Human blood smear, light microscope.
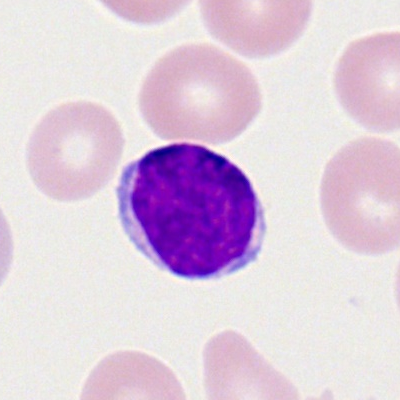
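Lymphocyte in a stained blood smear. The central cell has a round to slightly oval outline with a smooth edge. Its chromatin is dark purple and densely clumped. Pale blue cytoplasm forms only a thin rim, widest on the left.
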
